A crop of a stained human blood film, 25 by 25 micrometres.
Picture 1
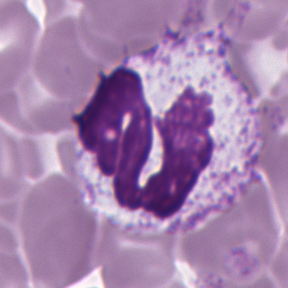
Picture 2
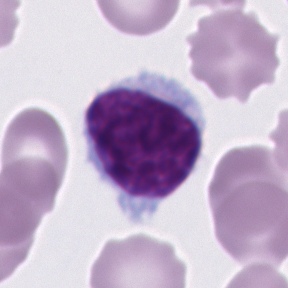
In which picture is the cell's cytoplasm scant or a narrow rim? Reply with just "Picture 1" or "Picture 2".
Picture 2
